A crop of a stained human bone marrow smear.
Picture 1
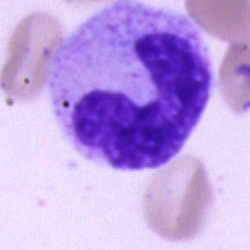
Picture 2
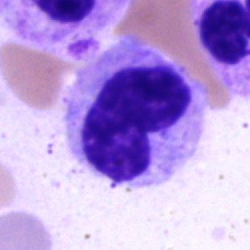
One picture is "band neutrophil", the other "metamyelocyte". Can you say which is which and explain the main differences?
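The band neutrophil is in picture 1, and the metamyelocyte is in picture 2. Both cells are round or roughly round, with a smooth edge. In the band neutrophil, the nucleus is a single thick curved band bent into a horseshoe shape.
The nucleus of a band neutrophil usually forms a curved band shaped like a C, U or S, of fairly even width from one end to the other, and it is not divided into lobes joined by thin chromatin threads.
This nucleus runs along the right and lower side of the cell, leaving the upper left filled with plentiful pale lilac cytoplasm. Its chromatin is dark purple and coarsely clumped, and no nucleoli are visible.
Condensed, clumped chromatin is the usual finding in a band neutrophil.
In the metamyelocyte, the nucleus is indented, giving it a folded, kidney-like shape.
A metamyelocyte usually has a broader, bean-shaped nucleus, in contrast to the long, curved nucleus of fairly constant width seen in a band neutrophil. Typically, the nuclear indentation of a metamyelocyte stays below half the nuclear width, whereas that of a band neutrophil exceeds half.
Its chromatin is dark purple and fairly dense, with slightly paler mottled areas, and its cytoplasm is pale greyish-blue with no clear vacuoles. Red cells lie close to it at the upper left and upper right.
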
